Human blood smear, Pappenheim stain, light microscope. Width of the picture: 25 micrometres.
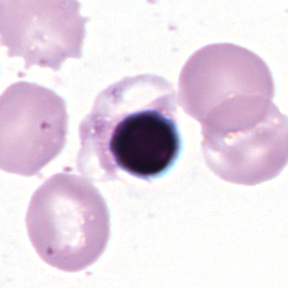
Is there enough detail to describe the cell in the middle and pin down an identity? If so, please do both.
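Toward the right side of the cell lies the nucleus, off-centre and bordered by a thin pale rim. The cytoplasm is pale pinkish-grey rather than blue, and the cell outline is irregular and crinkled. It is a normoblast.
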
